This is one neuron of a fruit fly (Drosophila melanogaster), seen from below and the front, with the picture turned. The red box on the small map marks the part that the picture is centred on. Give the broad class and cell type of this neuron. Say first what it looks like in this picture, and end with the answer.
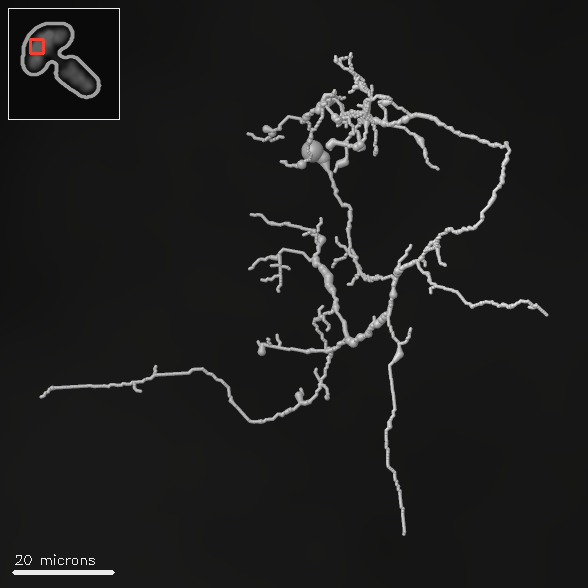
It lies in the brain. The cell body is at the top of the picture. From left to right in the picture it spans about 100 microns. Its broad class is central-brain intrinsic neuron. It is of cell type CB3541.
